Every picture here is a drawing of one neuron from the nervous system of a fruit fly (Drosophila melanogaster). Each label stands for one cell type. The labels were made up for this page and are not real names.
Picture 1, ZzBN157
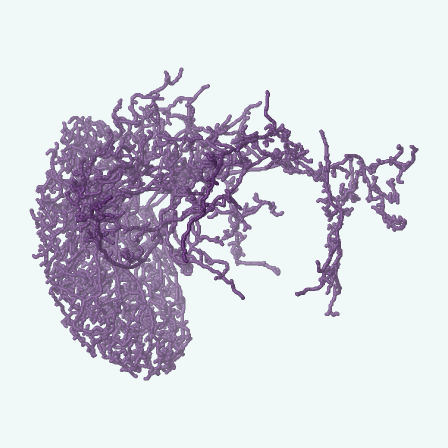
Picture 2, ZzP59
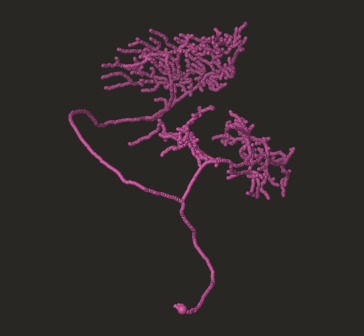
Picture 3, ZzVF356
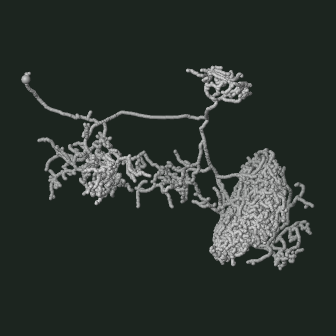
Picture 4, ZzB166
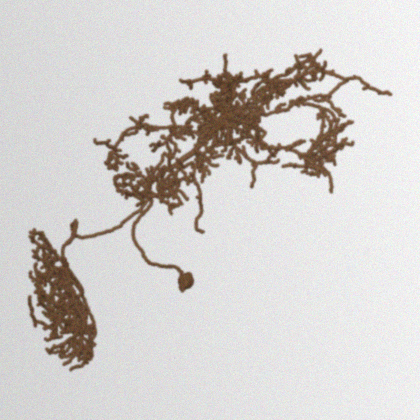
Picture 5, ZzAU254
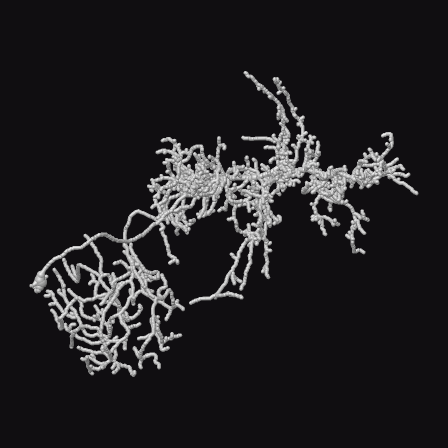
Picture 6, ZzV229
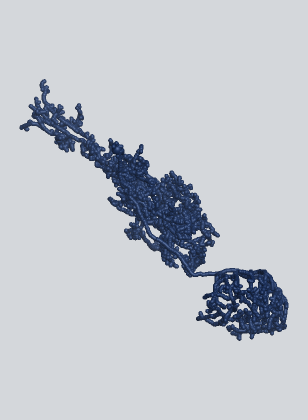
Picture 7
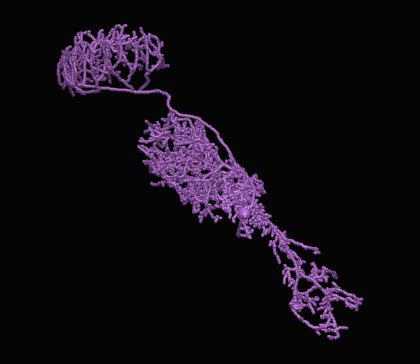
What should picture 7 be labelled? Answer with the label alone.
ZzV229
